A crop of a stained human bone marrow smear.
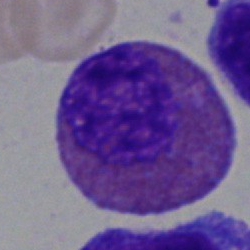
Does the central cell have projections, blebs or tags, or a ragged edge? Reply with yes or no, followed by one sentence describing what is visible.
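No. The cell outline is round and smooth.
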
